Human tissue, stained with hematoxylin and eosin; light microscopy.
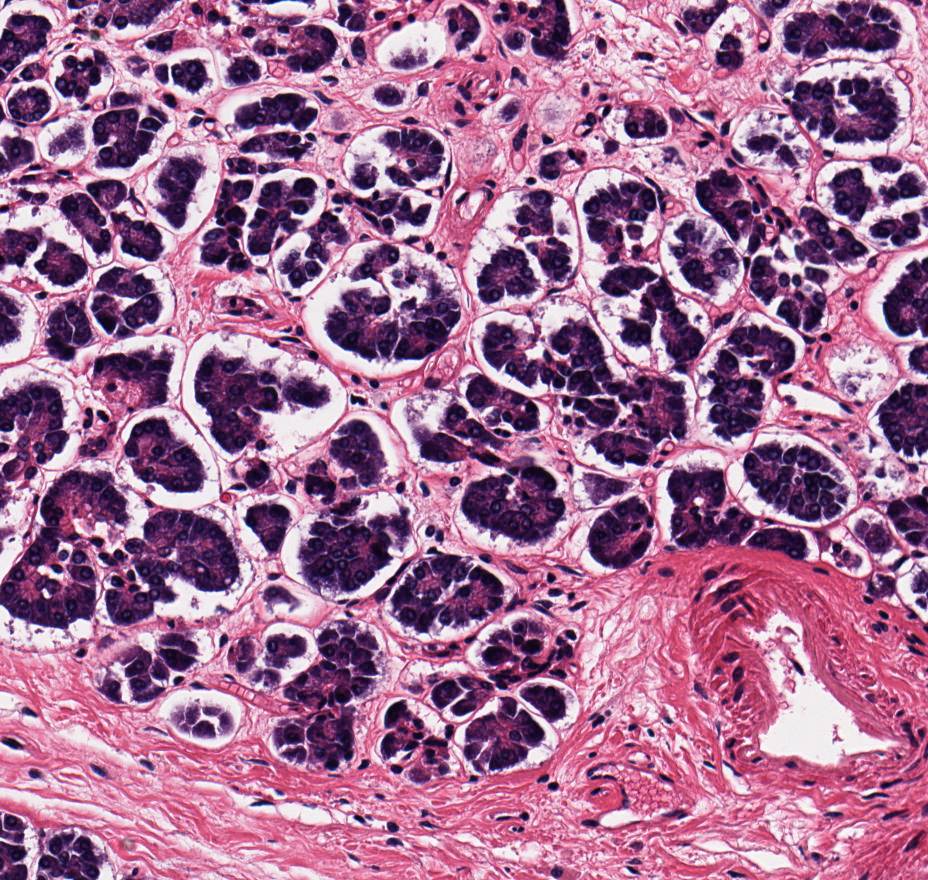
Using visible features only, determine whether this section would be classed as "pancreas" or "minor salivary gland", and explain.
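This is pancreas. First point: most glandular units are made of cells with dark purple cytoplasm and small round dark nuclei.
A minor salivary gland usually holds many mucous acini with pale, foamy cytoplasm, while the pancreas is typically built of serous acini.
Dark purple cytoplasm is not pale and foamy, so this point favours pancreas over minor salivary gland. Also present: thin strands of pink connective tissue with scattered small nuclei separate the glandular units. And at the lower right, an irregular empty lumen is surrounded by a thick wall of spindle-shaped cells.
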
